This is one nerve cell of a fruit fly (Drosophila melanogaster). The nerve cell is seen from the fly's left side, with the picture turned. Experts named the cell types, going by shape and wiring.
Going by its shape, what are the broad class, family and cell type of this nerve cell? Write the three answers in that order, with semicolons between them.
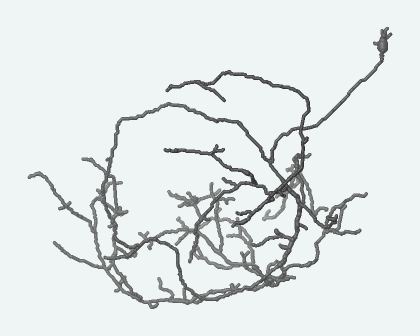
nerve-cord intrinsic neuron; hemilineage 04B; IN04B091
